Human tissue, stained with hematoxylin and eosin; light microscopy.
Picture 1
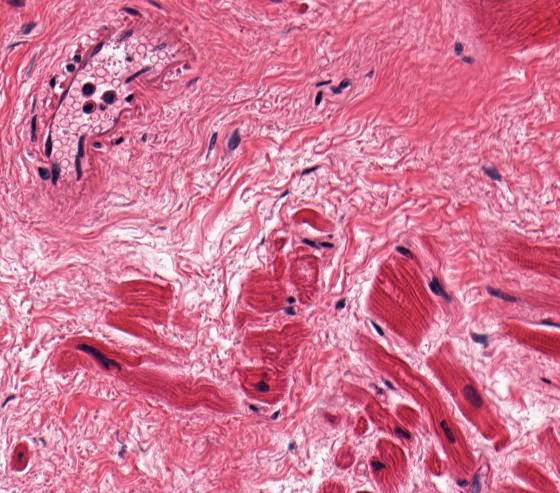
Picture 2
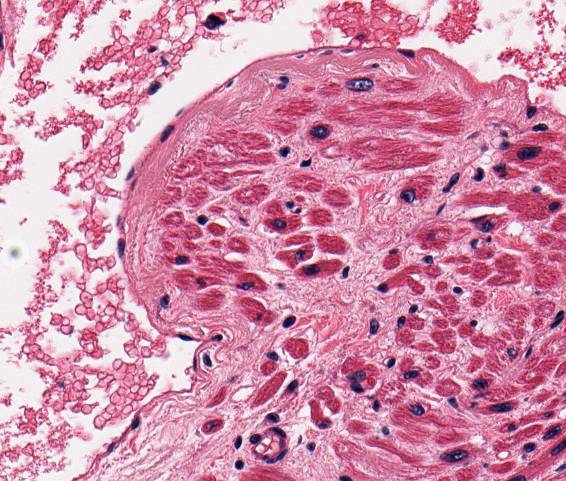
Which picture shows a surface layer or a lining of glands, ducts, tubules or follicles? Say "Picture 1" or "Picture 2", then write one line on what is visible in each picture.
Picture 2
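In picture 1: No epithelium is present anywhere in the field.
In picture 2: The curved outer edge of the tissue is covered by a single thin layer of flattened cells with elongated dark nuclei.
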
